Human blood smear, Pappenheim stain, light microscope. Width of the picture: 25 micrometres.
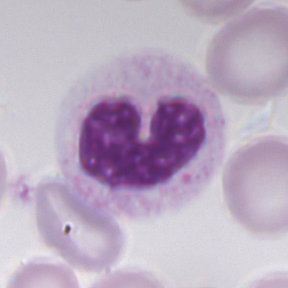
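Band neutrophil. The cell outline is roughly round and smooth. Its nucleus is kidney-shaped, with a narrow notch cutting in from the top, and shows no nucleoli. Fine pink granules are scattered through the cytoplasm.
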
